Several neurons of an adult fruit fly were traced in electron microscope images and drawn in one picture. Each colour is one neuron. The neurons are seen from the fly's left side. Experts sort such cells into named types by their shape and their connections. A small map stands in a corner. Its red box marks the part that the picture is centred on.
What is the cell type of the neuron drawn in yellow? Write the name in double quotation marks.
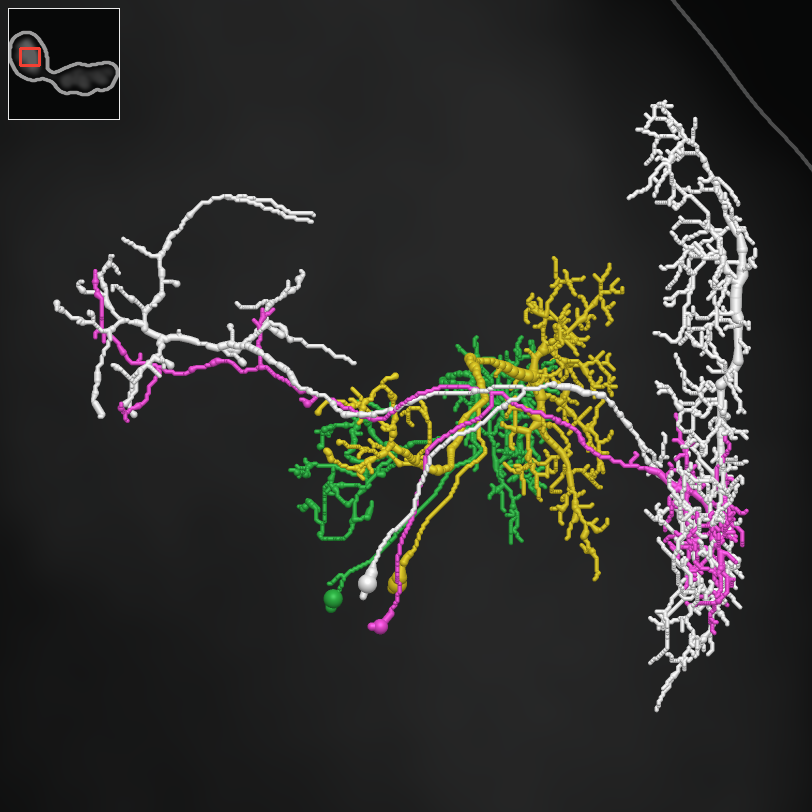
"LC4"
